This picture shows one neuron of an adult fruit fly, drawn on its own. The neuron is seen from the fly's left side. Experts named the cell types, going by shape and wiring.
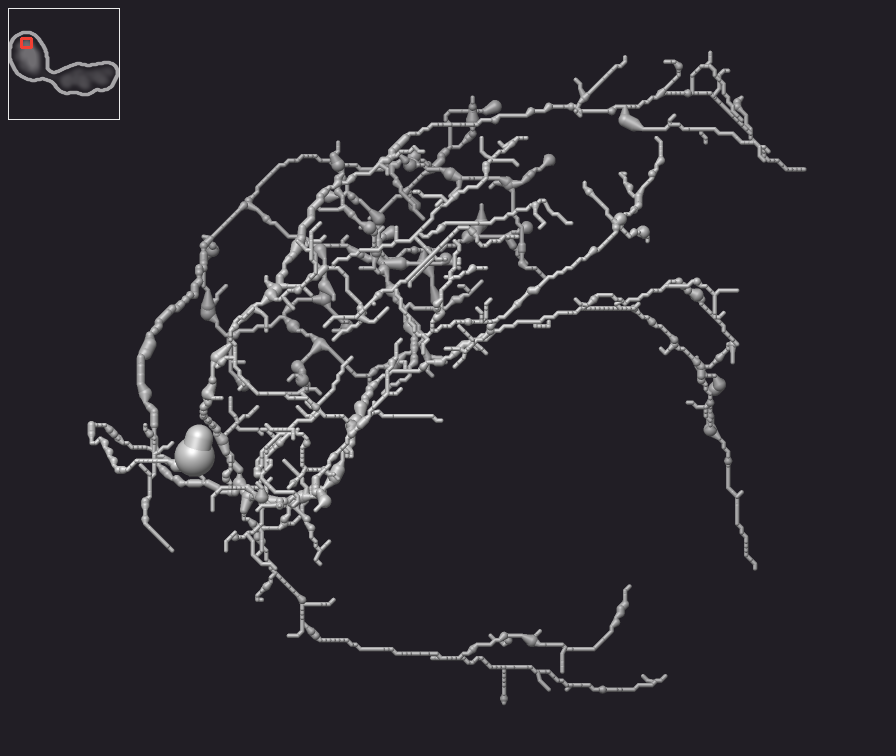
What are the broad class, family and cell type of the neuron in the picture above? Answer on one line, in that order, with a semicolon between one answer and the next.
central-brain intrinsic neuron; hemilineage SLPad1_anterior; CB3791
